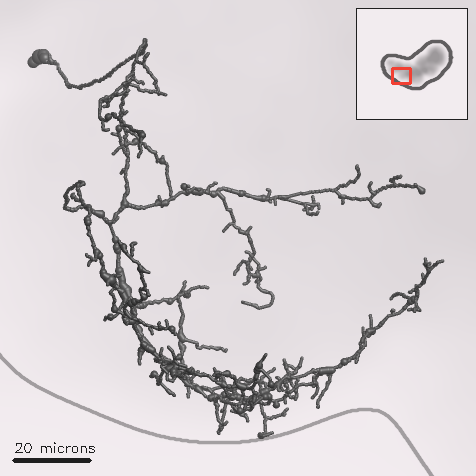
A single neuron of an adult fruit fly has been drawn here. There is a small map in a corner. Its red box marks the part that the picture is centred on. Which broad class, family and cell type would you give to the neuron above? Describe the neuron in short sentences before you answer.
The cell body is at the upper left of the picture. By the scale bar it is about 110 microns wide in this view. Dozens of branch ends can be seen. This is a nerve-cord intrinsic neuron. Its family is hemilineage 03A. The cell type is IN03A071.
